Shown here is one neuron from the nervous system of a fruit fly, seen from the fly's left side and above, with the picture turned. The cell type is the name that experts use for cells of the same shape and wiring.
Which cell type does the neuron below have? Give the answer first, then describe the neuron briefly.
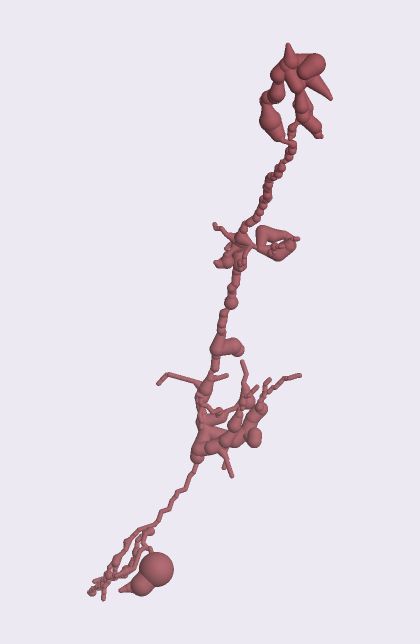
Its cell type is Mi1. Its broad class is optic-lobe intrinsic neuron. As drawn here it is taller than it is wide.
